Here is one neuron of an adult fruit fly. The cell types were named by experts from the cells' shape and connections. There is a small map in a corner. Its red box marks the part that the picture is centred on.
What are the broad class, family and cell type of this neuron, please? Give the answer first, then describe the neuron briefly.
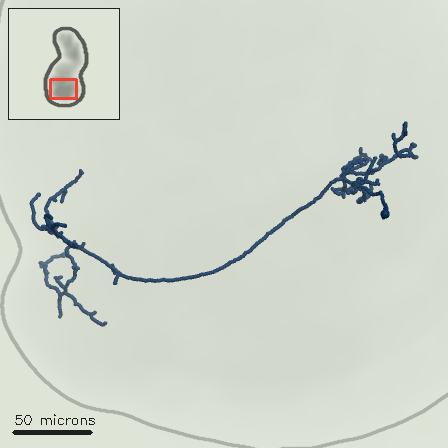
This is a central-brain intrinsic neuron. The family is hemilineage FLAa2. It is of cell type SMP737. The cell body is on the right of the picture. From left to right in the picture it spans about 250 microns.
